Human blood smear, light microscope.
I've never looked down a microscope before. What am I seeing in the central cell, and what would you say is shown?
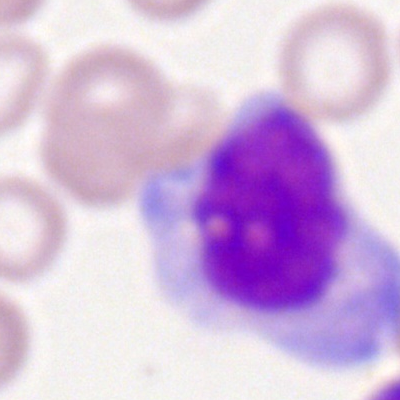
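Dense, dark purple staining marks the nucleus. In its lower half, two small pale pinkish spots lie side by side. Pale blue cytoplasm surrounds it, widest toward the lower right and very scant above. It is a monocyte.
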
